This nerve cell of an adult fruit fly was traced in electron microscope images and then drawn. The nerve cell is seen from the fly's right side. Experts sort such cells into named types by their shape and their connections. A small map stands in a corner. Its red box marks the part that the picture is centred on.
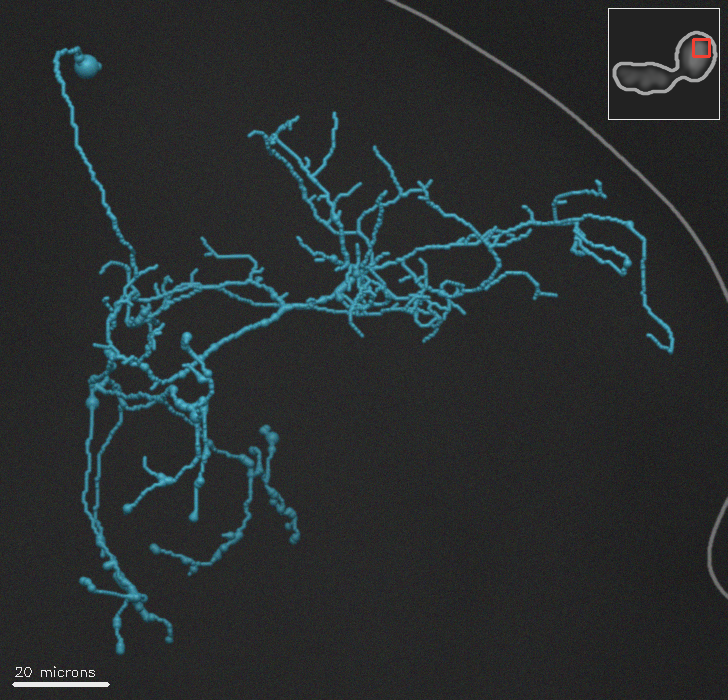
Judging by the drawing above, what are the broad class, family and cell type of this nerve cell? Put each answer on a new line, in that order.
central-brain intrinsic neuron
hemilineage SMPp&v1_posterior
CL178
